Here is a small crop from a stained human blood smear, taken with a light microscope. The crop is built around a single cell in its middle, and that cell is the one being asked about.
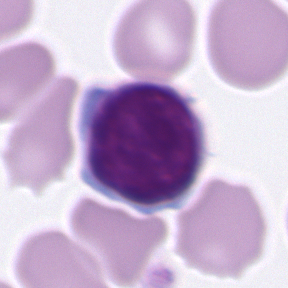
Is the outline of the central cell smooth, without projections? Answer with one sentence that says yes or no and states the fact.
No, by its outline the cell is rough, not smooth and even.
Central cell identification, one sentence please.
Looking at the middle of the crop, the cell there is a typical lymphocyte.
